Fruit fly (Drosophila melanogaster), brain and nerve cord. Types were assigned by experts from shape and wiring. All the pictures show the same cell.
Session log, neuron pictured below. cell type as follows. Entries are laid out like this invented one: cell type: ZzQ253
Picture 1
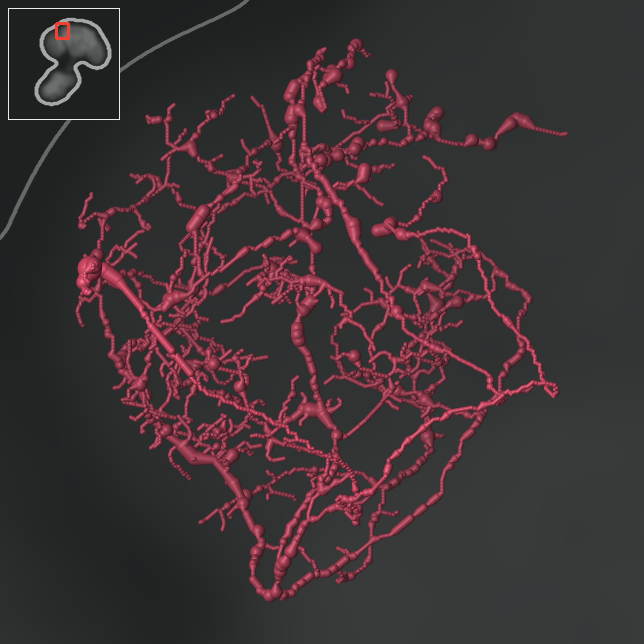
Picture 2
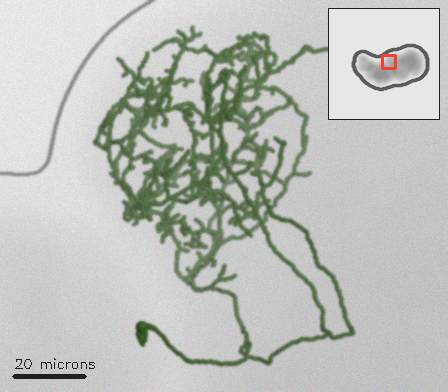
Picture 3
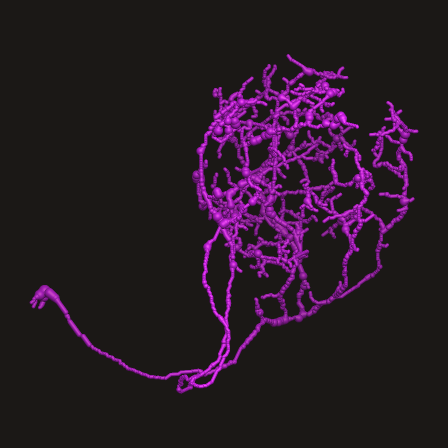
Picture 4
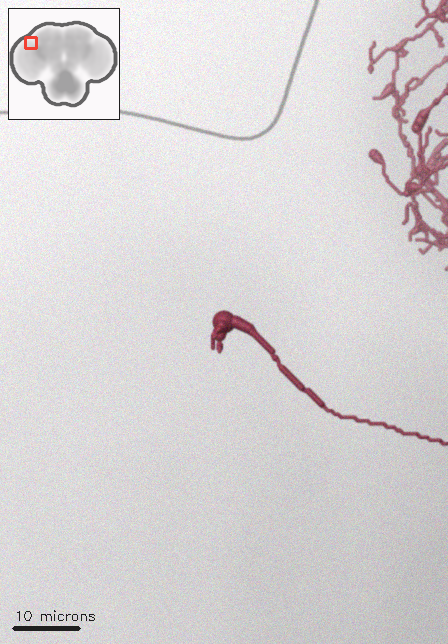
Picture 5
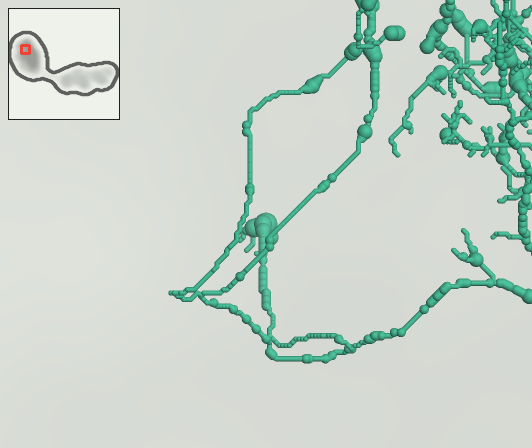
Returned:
cell type: LHAV3e5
